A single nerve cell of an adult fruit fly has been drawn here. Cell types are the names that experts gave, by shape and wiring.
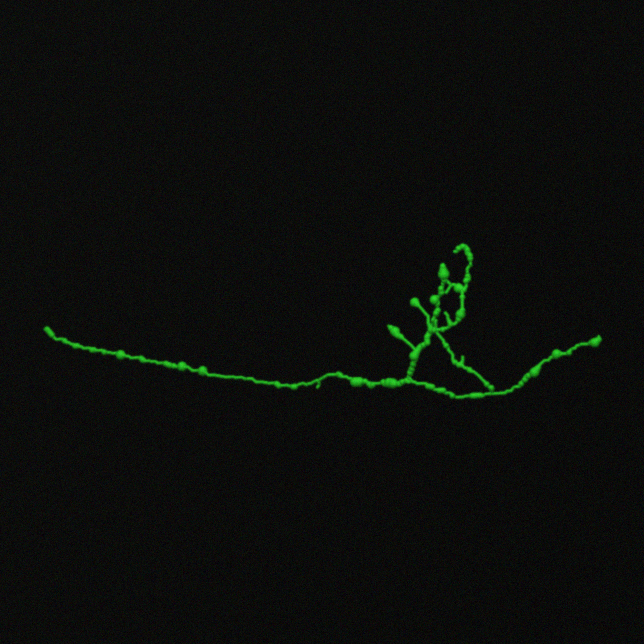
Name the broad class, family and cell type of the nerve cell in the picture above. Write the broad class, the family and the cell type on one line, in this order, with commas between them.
sensory neuron entering the brain, class mechanosensory, JO-EV3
